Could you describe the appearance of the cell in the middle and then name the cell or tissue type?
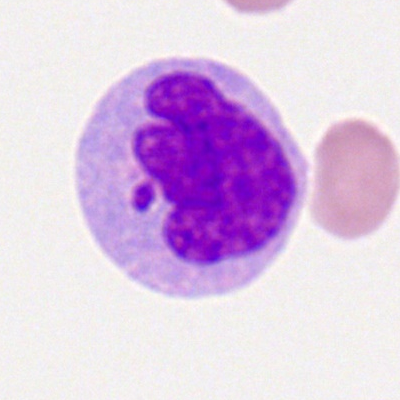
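The nucleus sits right, leaving a wider cytoplasm rim on the left. Chromatin's purple and patchy, lighter spots among darker clumps. Cytoplasm has only fine, faint granules, and a small dark purple round body just left of the nucleus. It's a monocyte.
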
